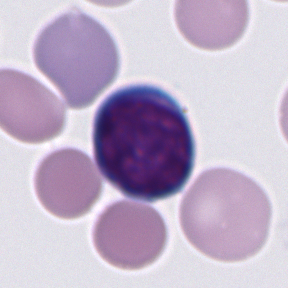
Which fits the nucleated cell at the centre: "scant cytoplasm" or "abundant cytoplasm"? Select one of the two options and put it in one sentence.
There is only scant cytoplasm around the nucleus of this cell.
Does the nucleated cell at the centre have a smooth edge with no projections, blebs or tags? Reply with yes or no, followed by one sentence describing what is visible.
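Yes. The cell has a round, smooth outline.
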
